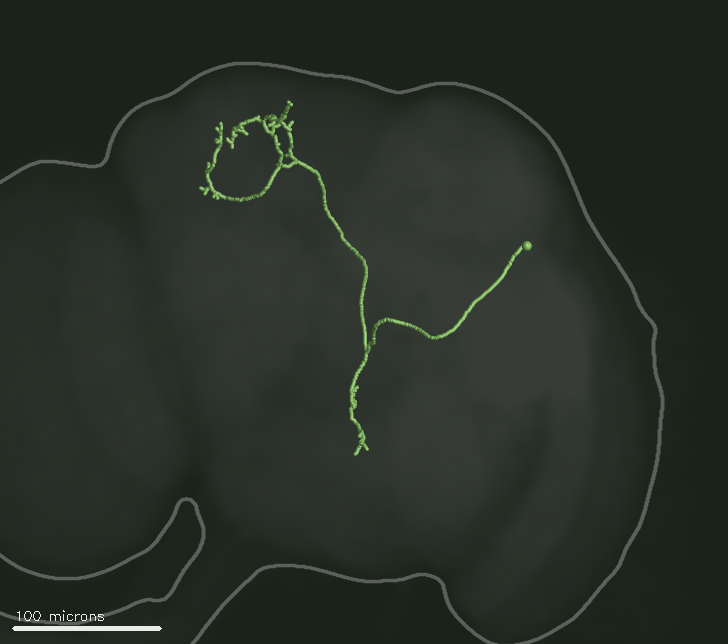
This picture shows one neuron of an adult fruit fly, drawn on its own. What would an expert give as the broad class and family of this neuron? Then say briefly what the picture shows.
This is a central-brain intrinsic neuron. Its family is hemilineage CREa1_ventral. Its cell body lies on the right of the picture. By the scale bar it is about 250 microns tall in this view.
